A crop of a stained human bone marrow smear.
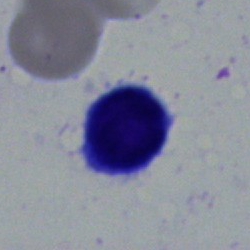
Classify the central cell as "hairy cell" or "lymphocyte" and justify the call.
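Lymphocyte, I'd say, rather than hairy cell. What decides it for me is the staining: the whole cell is a deep dark blue-purple, dense and nearly uniform, so I can't pick out any pale grey-blue cytoplasm.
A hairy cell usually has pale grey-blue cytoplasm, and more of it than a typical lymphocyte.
Beyond that, the outline is roughly round, with a small bulge sticking out from the right edge.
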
